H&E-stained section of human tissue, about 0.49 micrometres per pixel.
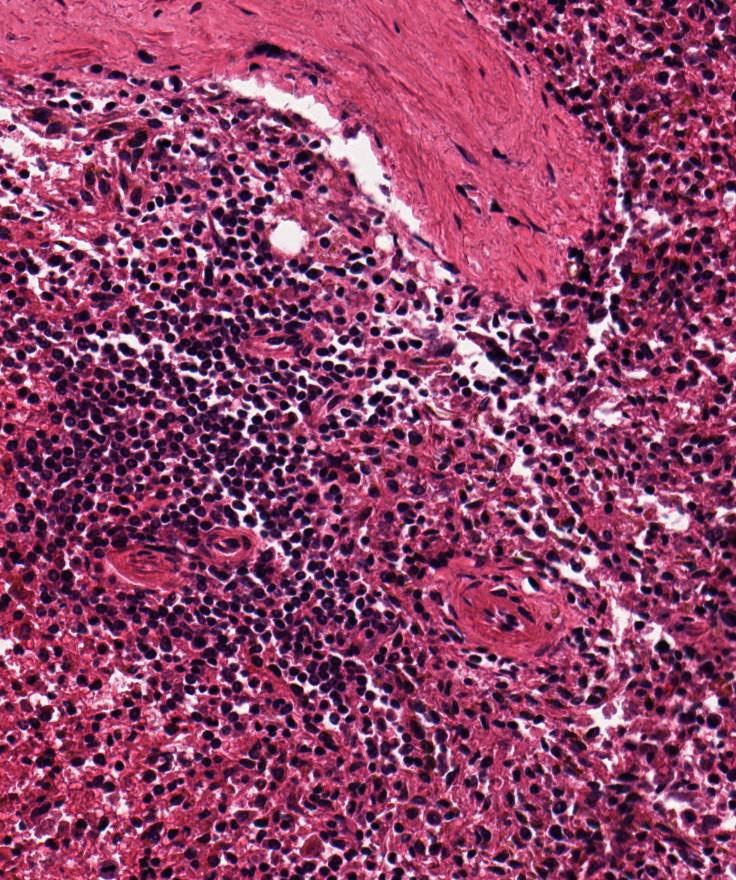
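Spleen. Fibrous band: sparse thin elongated spindle-shaped nuclei along its fibres. Below it, densely packed small round cells with dark round nuclei and scant cytoplasm, consistent with lymphocytes; tightest in the left-central field around vessels. Right side and bottom looser and redder, red blood cells and pink material filling spaces between nucleated cells.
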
